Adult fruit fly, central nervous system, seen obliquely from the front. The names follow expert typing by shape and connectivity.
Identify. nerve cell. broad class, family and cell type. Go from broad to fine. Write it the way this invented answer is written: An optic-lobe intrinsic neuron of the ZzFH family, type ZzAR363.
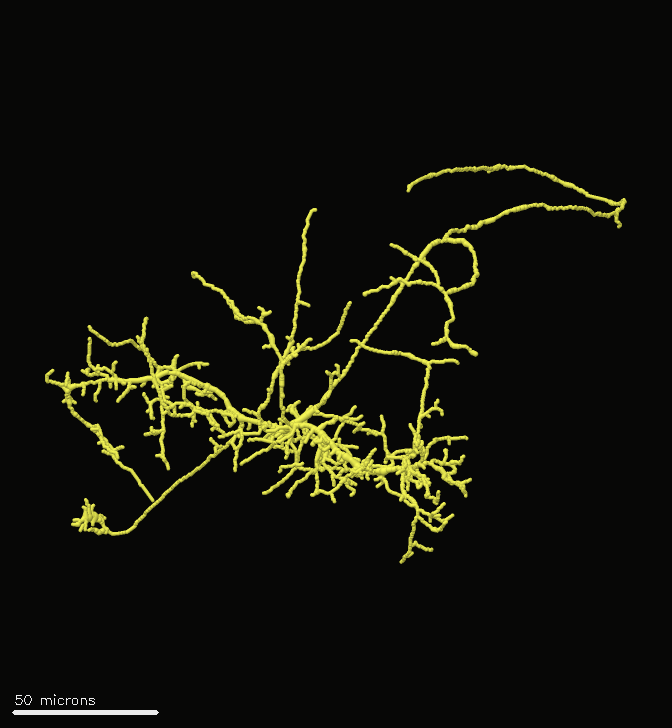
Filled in: A nerve-cord intrinsic neuron of hemilineage 08B, type IN08B051_a.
